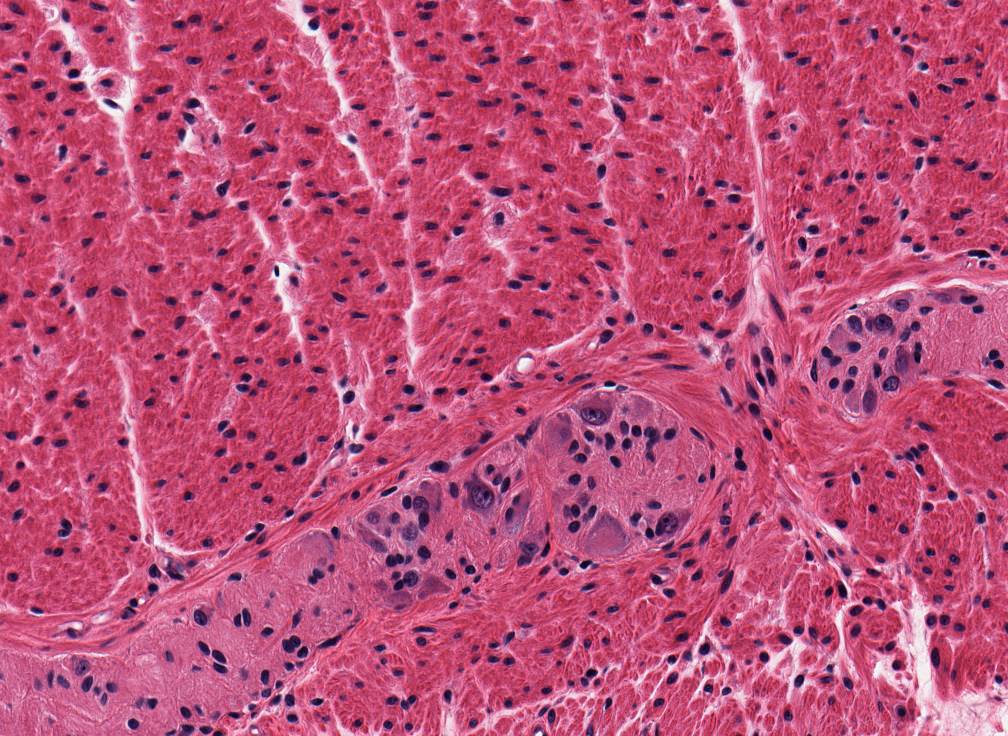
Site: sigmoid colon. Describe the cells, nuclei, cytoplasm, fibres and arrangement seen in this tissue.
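Start with the deep pink smooth muscle, split into bundles, filling most of the field, especially the upper half. Its cells have dark oval to elongated nuclei spread evenly through the pink cytoplasm. Within it, centre and right edge, sit clusters of ganglion cells: large, with abundant purplish cytoplasm and round nuclei bearing prominent nucleoli.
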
